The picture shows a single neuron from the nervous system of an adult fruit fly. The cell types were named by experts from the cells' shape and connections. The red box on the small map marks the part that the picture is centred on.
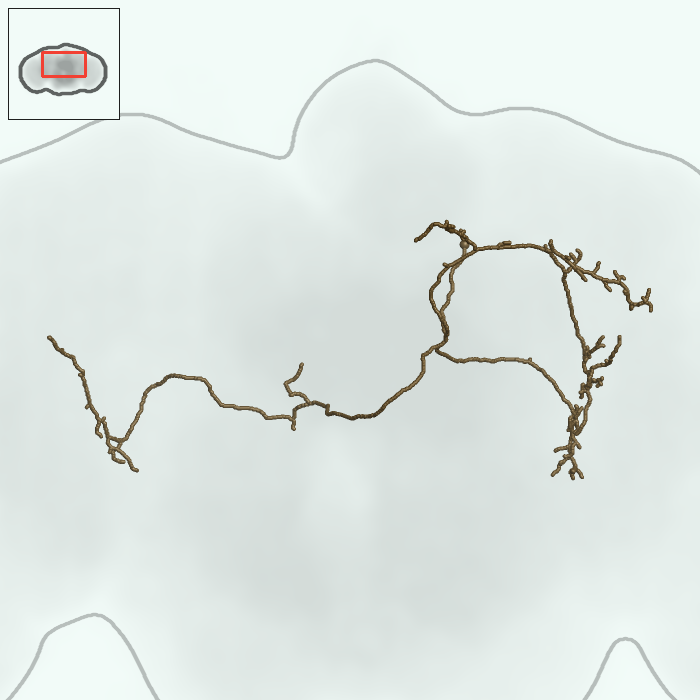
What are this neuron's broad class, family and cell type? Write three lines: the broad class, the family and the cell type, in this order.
central-brain intrinsic neuron
hemilineage DM6_central1
CB4200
